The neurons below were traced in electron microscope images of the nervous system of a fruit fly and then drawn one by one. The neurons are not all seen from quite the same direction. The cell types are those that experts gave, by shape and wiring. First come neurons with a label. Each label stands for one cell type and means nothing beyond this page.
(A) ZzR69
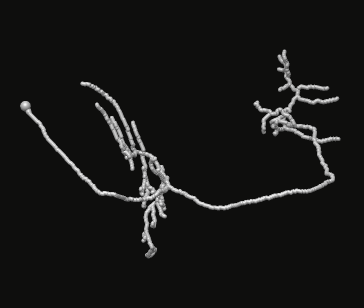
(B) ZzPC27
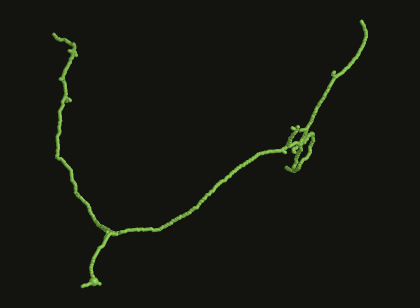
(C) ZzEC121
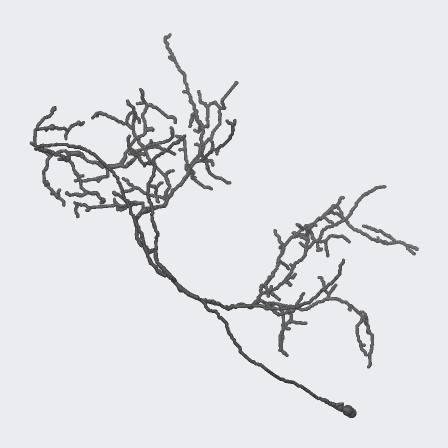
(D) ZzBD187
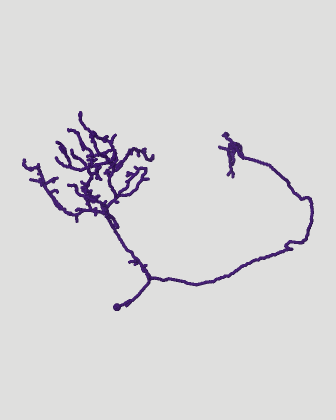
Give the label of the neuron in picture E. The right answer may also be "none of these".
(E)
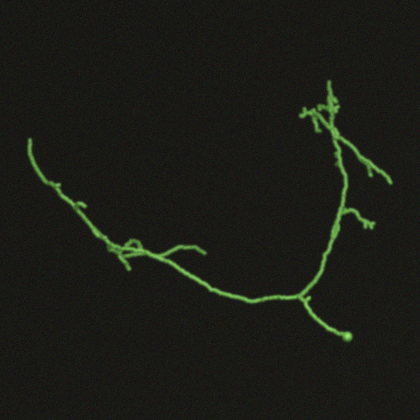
ZzPC27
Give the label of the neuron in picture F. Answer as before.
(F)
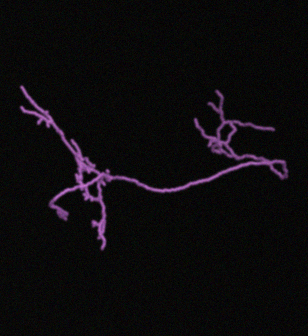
ZzR69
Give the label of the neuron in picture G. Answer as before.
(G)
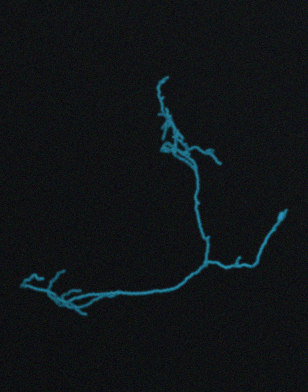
ZzPC27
